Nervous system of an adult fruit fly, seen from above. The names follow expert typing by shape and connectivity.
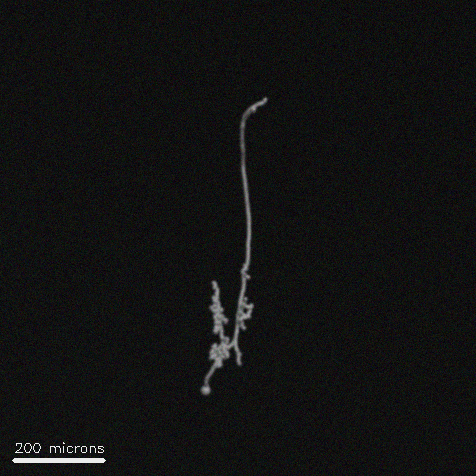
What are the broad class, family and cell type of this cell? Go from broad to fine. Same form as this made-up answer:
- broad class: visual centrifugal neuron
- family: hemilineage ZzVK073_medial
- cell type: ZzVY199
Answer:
- broad class: ascending neuron
- family: hemilineage 08B
- cell type: AN08B079_b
